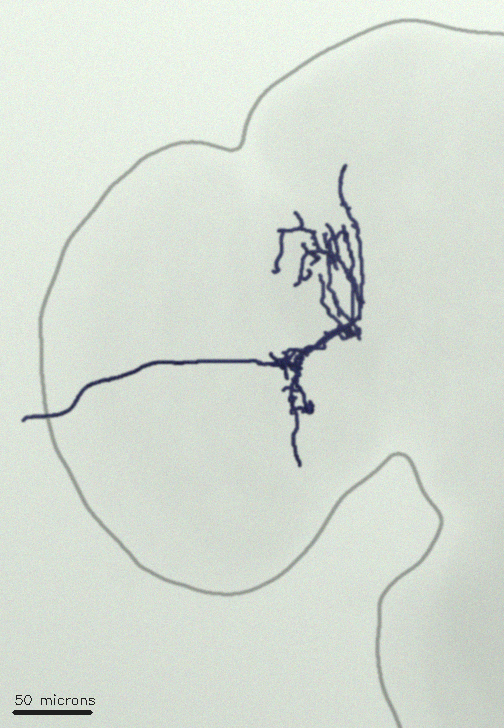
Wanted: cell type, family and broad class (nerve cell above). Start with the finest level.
Lat1; Lat; visual centrifugal neuron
